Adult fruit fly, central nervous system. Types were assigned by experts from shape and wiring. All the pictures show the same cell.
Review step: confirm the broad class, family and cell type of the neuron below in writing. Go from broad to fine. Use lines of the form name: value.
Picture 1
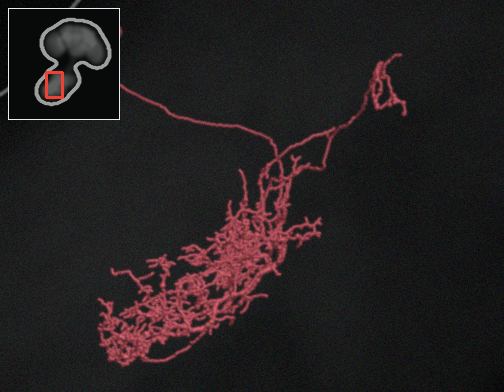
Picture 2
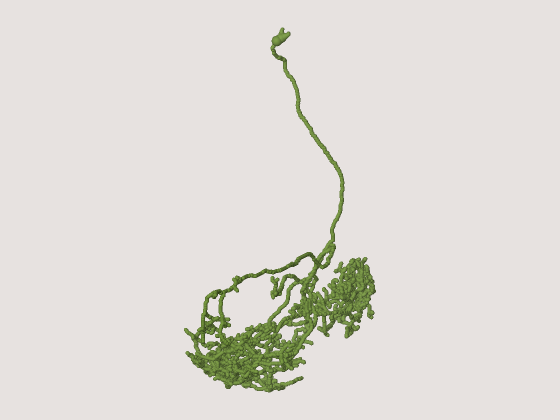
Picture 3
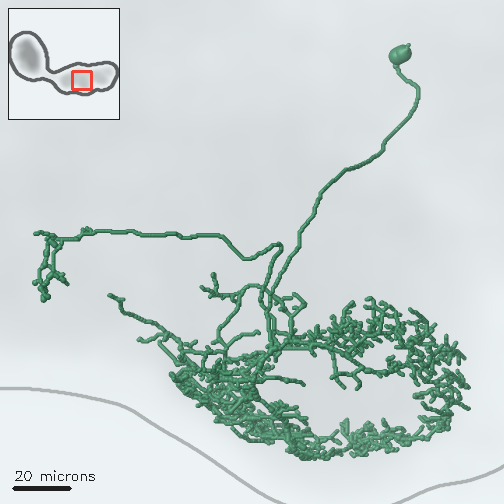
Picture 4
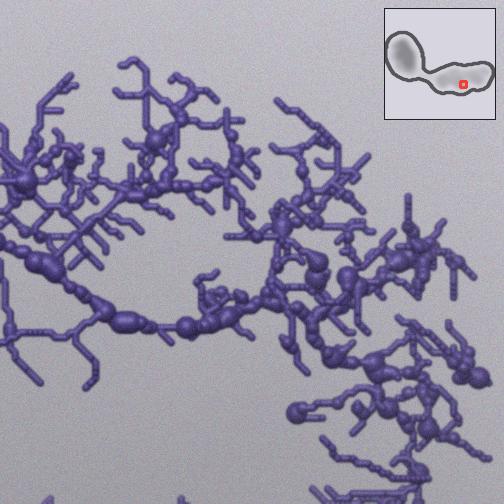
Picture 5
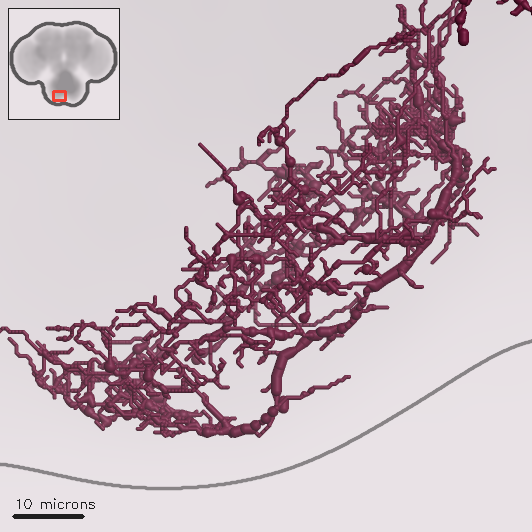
broad class: nerve-cord intrinsic neuron
family: hemilineage 23B
cell type: IN23B020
